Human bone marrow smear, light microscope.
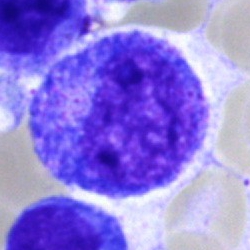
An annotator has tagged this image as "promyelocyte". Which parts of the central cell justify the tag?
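Going feature by feature through the central cell, the outline comes first: round and smooth. Next, the chromatin is finely granular with a few small darker clumps. Then the granules: fine, reddish-purple and scattered over the left part of the cell. Last, no vacuoles are seen. These are the features of this promyelocyte.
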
